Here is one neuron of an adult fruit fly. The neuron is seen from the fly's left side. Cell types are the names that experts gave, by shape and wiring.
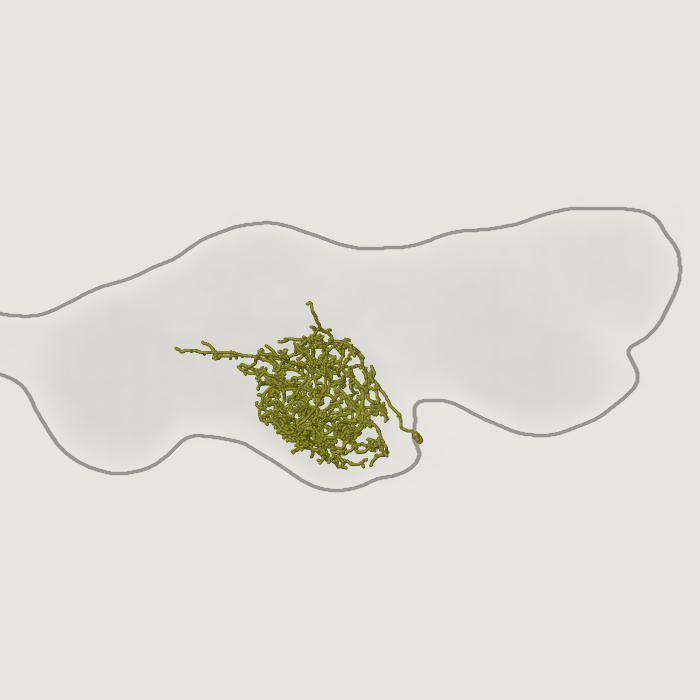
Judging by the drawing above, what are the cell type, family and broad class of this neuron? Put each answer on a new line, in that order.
IN03A006
hemilineage 03A
nerve-cord intrinsic neuron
